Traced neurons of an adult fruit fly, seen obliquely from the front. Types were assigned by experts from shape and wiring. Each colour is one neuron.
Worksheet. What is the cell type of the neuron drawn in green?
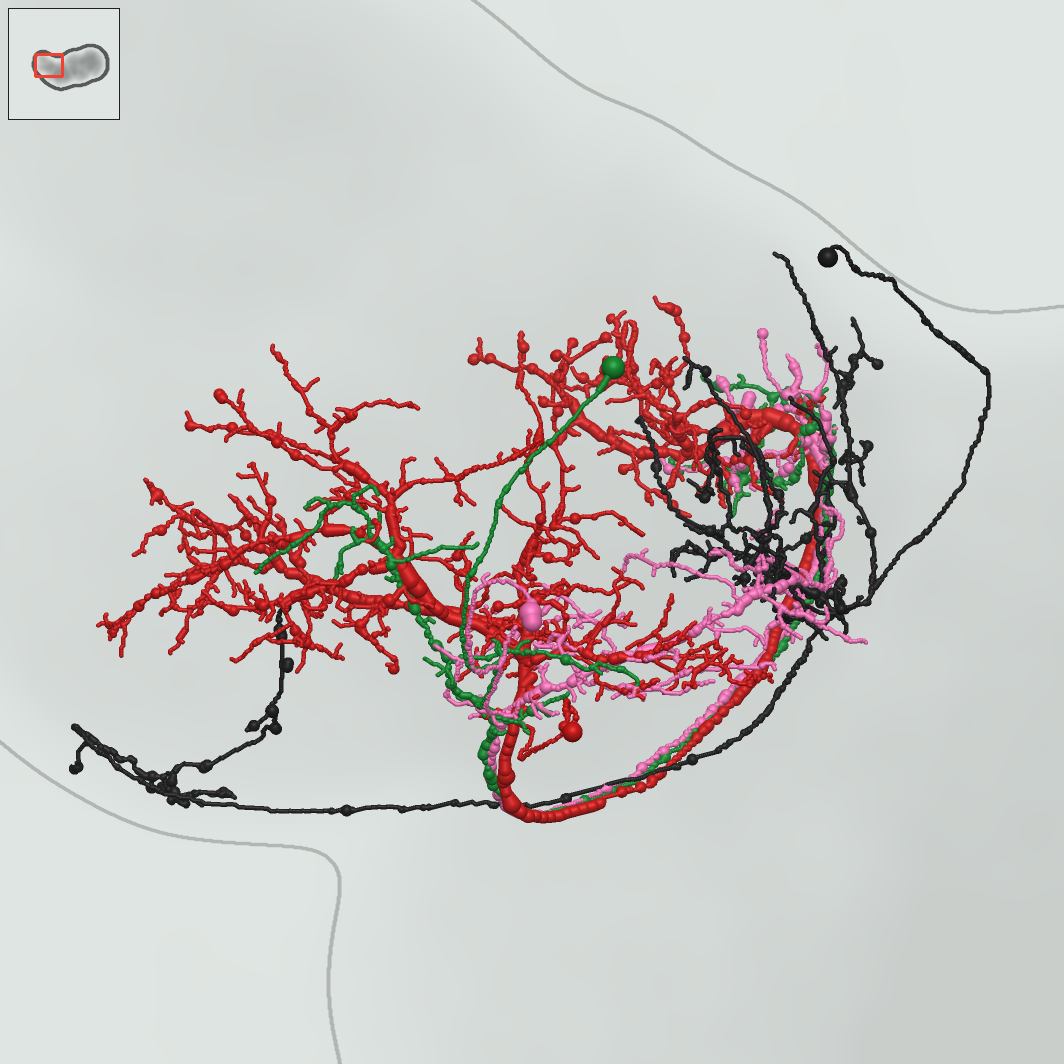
IN01A082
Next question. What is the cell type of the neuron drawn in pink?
IN01A071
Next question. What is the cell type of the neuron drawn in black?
IN01A089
